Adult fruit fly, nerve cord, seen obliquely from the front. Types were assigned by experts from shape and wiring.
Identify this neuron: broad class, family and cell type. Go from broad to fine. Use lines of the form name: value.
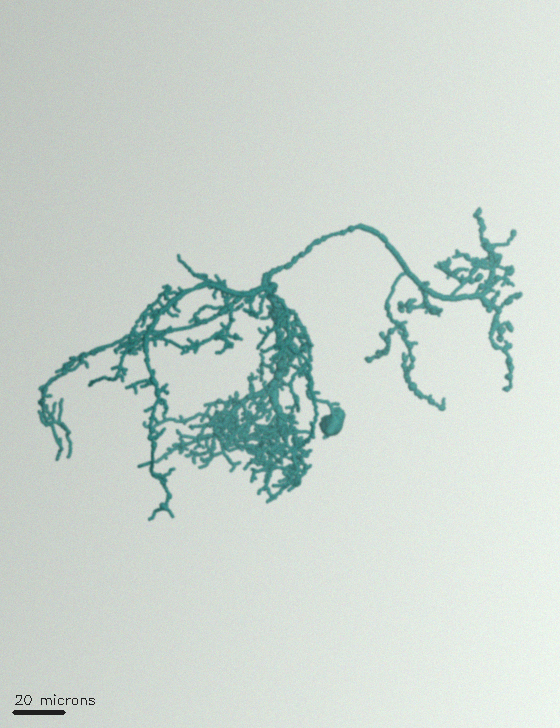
broad class: nerve-cord intrinsic neuron
family: hemilineage 03A
cell type: IN03A009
